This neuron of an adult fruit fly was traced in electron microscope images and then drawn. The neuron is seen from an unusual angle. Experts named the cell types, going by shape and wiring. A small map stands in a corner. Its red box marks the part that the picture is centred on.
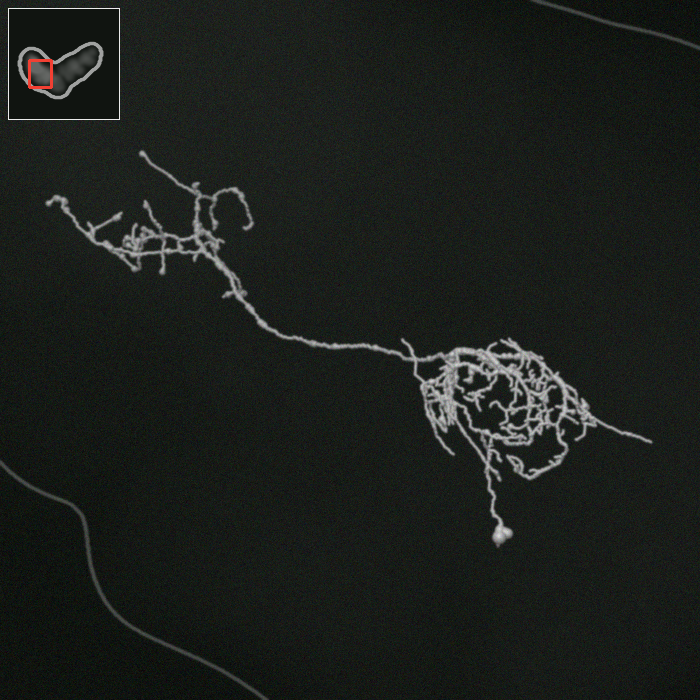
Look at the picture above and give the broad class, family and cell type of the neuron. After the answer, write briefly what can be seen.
Its broad class is central-brain intrinsic neuron. The family is hemilineage AOTUv4_dorsal. Its cell type is AOTU001. The cell body is at the lower right of the picture. Dozens of branch ends can be seen.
